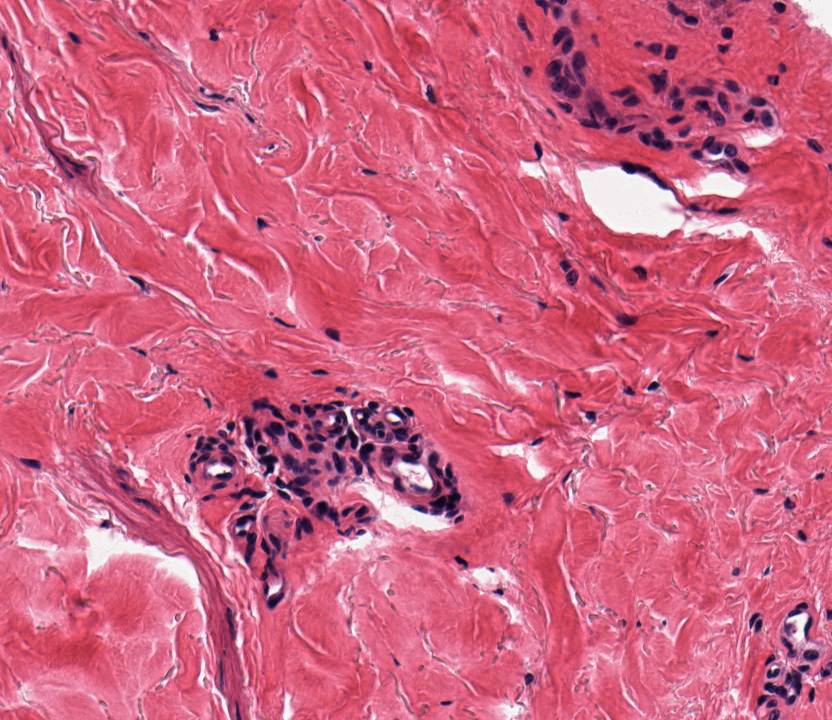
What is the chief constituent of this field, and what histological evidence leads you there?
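Take a look: this field is dermis. Dense, deeply eosinophilic collagen bundles wander in haphazard wavy directions across most of it.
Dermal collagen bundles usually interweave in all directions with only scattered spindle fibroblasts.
Between the bundles you'll see just a few small, dark, elongated nuclei.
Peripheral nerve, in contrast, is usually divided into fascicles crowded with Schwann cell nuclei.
Just below and left of centre sits a compact cluster of small tubules with tiny pale lumina, lined by cells with dark oval nuclei.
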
